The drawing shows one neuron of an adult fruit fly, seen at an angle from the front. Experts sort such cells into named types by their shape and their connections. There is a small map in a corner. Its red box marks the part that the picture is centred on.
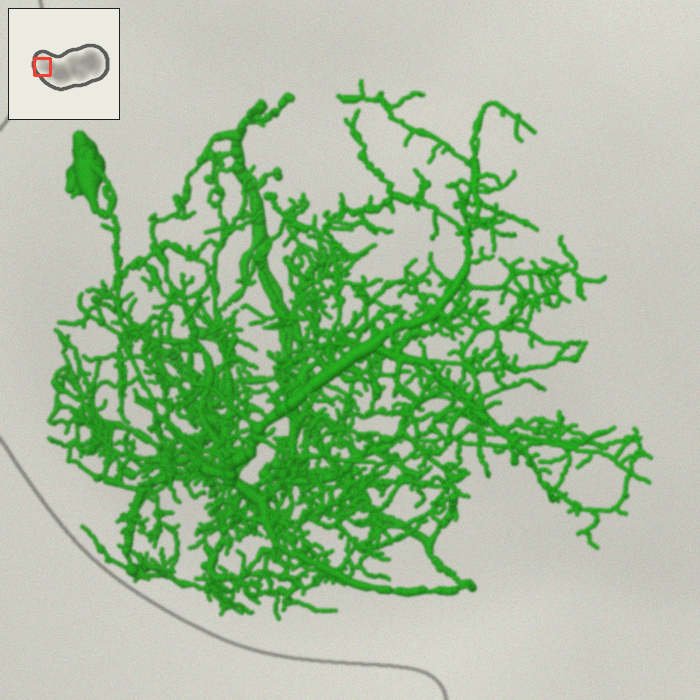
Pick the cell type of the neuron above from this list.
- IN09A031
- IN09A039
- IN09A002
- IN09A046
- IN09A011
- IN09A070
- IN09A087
IN09A002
